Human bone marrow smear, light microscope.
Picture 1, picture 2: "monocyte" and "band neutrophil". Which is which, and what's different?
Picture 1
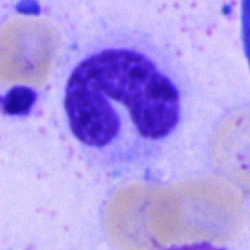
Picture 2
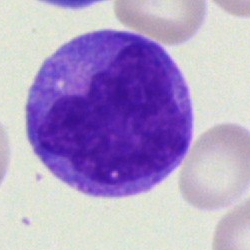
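The band neutrophil's the one in picture 1; picture 2 has the monocyte. Look at the nuclei first: the band neutrophil's is a curved horseshoe opening downward, while the monocyte's is folded, with an indentation on its upper left side, and fills most of the cell.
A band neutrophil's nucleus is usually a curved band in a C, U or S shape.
The chromatin differs too: dark purple and coarsely clumped in the band neutrophil, finely stippled in the monocyte.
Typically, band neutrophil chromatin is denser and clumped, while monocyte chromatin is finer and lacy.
Then the cytoplasm: pale lilac rather than deep blue in the band neutrophil, blue-violet in the monocyte, where it's widest at the upper left.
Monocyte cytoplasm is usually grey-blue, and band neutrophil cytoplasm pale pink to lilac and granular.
The outlines aren't alike either: the monocyte's is round and smooth, but the band neutrophil's border is indistinct and fades into the background. You won't see a nucleolus in the band neutrophil, and there's a small round dark-purple body sitting just to its left.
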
